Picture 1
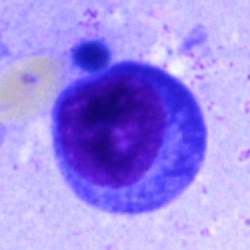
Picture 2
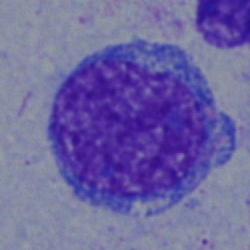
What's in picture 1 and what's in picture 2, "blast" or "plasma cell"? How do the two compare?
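Picture 2's the blast; the plasma cell is the one in picture 1. Start with the cytoplasm. The plasma cell's is deep blue and forms its widest rim on the right and lower side of the nucleus, while the blast has only a thin blue rim around its nucleus.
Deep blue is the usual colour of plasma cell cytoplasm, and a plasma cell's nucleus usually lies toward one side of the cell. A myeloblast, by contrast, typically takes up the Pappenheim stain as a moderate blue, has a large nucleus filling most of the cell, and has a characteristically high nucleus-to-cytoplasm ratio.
In the blast the chromatin is finely granular and purple, with small pale spots scattered through it.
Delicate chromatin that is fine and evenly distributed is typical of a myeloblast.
The outlines differ a little too: the plasma cell is round and smooth, and the blast is roughly round with a small rounded bulge on its right edge. Neither has granules in its cytoplasm. There's also a small, dark blue, round body touching the top edge of the plasma cell.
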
